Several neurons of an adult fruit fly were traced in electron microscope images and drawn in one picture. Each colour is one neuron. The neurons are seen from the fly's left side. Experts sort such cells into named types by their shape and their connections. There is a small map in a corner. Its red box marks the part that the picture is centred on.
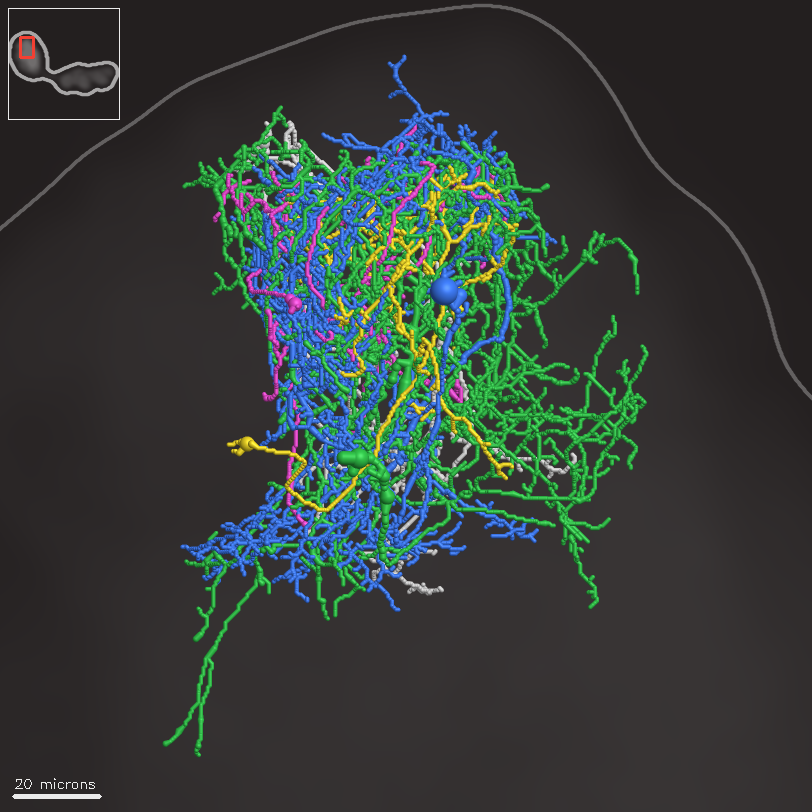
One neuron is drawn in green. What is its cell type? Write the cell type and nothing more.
SLP230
